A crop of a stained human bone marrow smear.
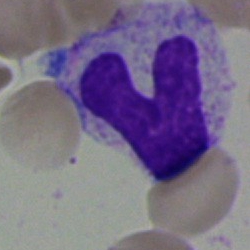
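Band neutrophil, the central cell of this bone marrow smear. Its nucleus bends into a U, and I note both arms point upward. The chromatin stains deep purple and looks dense and condensed. Around it there is plentiful pale pinkish-lilac cytoplasm, with fine violet granules scattered through it.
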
